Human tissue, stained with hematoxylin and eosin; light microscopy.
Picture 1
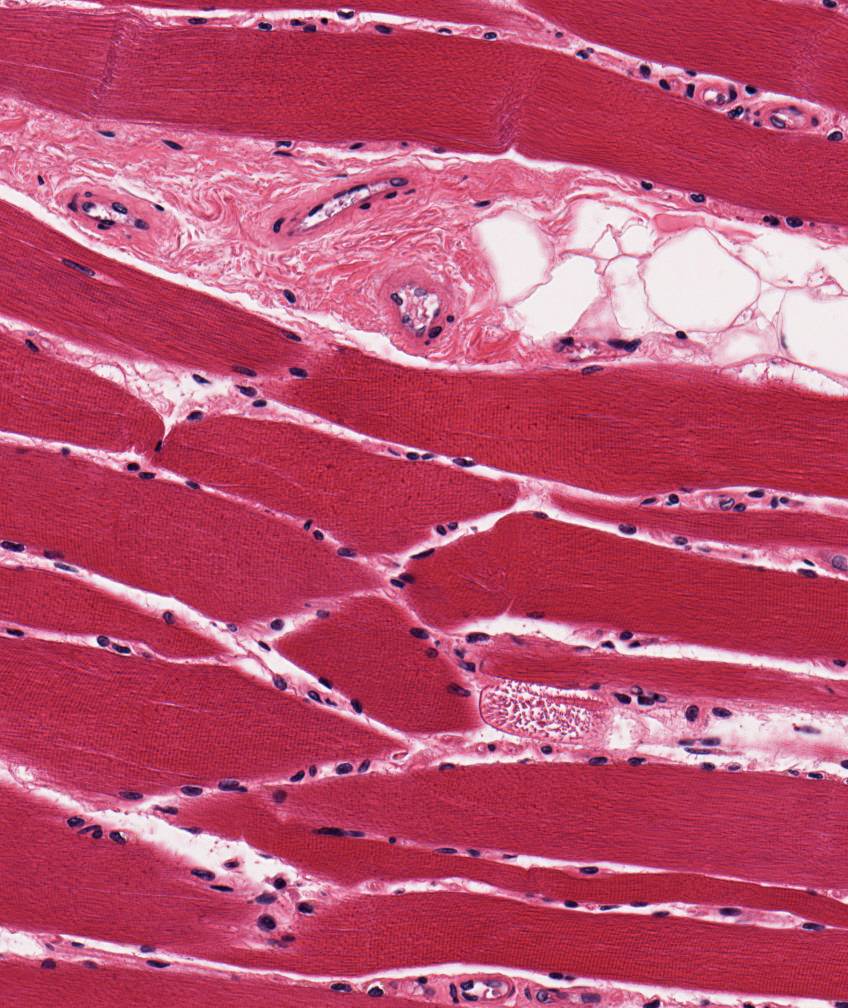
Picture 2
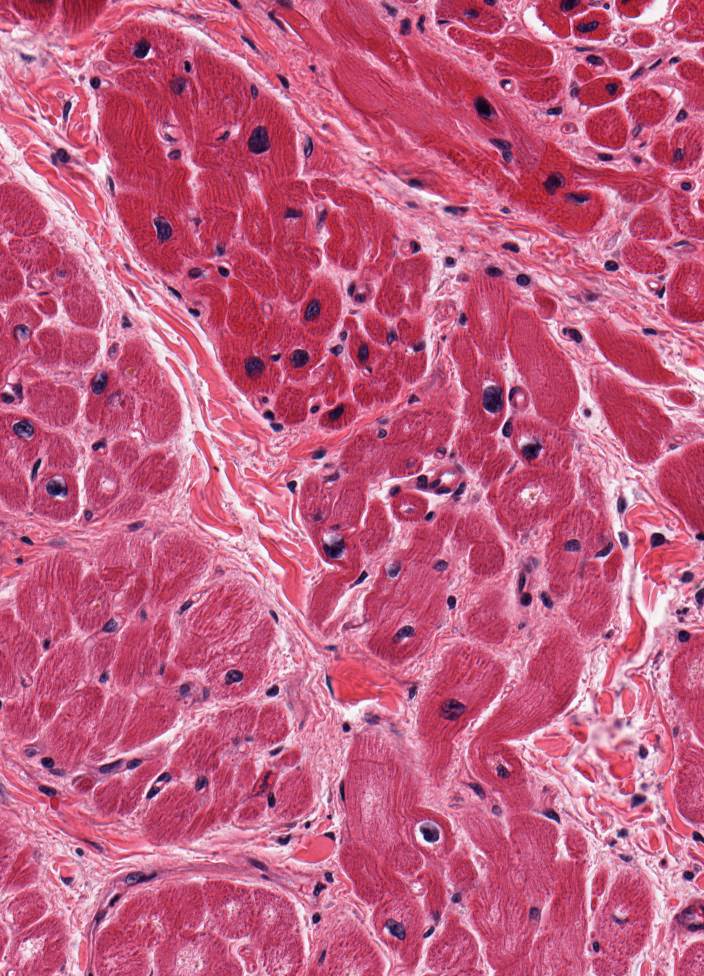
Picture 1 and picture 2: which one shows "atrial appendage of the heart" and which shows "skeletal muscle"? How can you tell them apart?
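So, picture 1 is skeletal muscle, and picture 2 is the atrial appendage of the heart. The nuclei differ first: flattened and at the fibre edges in picture 1, but in picture 2 some are central, ringed by a clear pale halo. In the centre of picture 2, fibres branch and join their neighbours, and pale pink fibrous bands split the muscle into separate bundles. Picture 1 instead has one band of pale pink loose connective tissue across its upper part, with empty-looking adipocytes clustered at its right end.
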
